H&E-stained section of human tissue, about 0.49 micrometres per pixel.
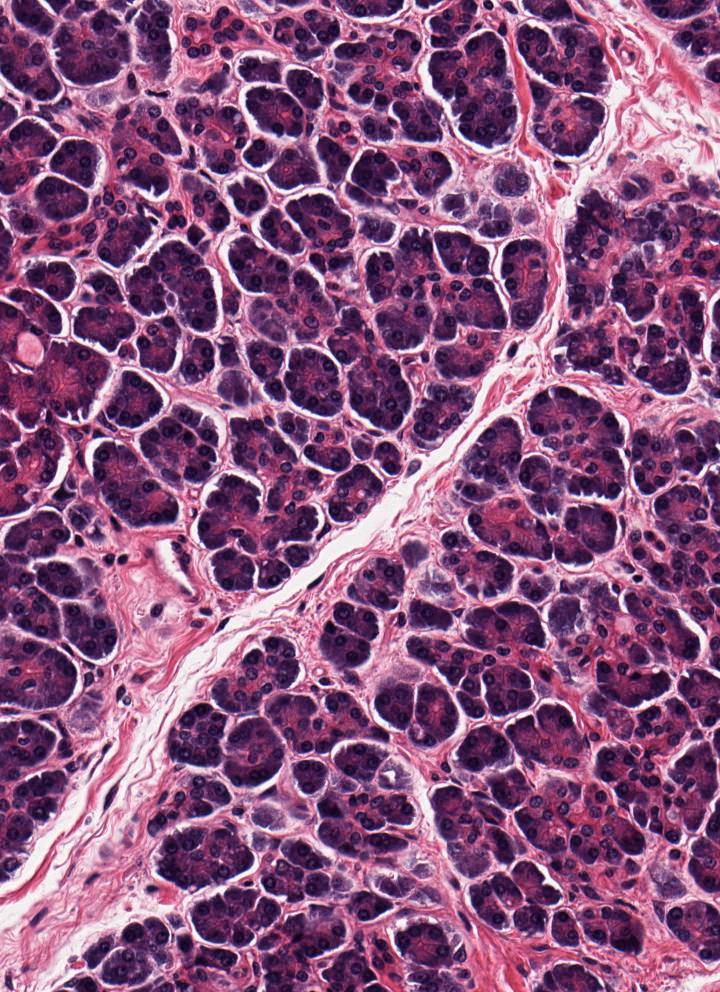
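Pancreas, haematoxylin and eosin stained section. Thin fibrous septa divide the tissue into lobules; the main septum runs diagonally from the lower left to the upper right. Each lobule consists of closely packed small rounded acini with little intervening tissue. Acinar cell nuclei are round and lie toward the outer, basal side of each acinus. Acinar lumina are tiny and mostly hard to see.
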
